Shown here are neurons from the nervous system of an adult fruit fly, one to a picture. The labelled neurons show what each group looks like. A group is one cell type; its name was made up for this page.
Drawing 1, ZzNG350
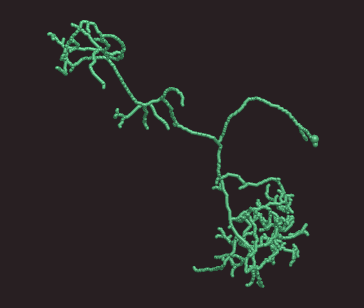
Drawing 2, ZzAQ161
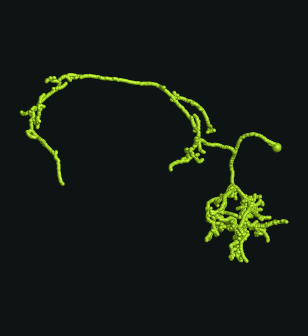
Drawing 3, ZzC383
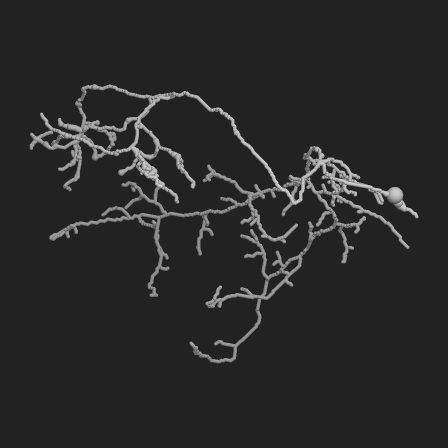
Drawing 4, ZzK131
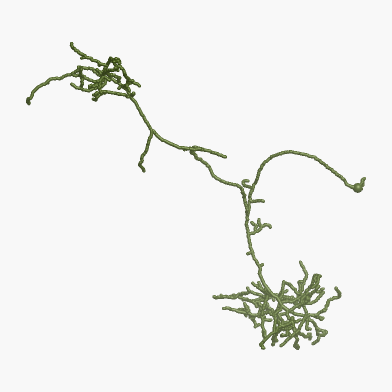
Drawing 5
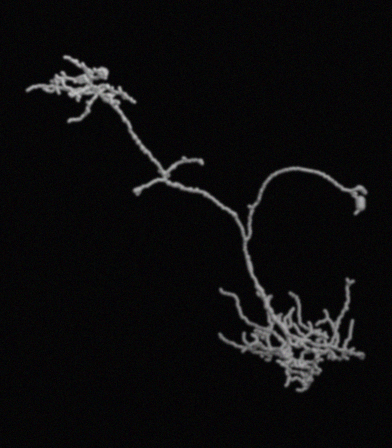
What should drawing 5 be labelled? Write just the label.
ZzK131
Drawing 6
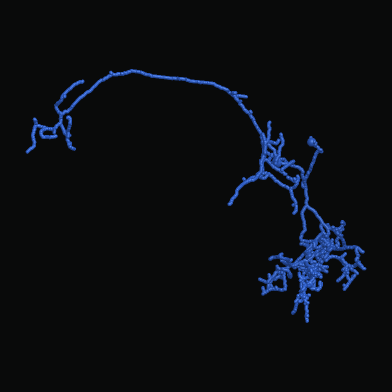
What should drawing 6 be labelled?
ZzAQ161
